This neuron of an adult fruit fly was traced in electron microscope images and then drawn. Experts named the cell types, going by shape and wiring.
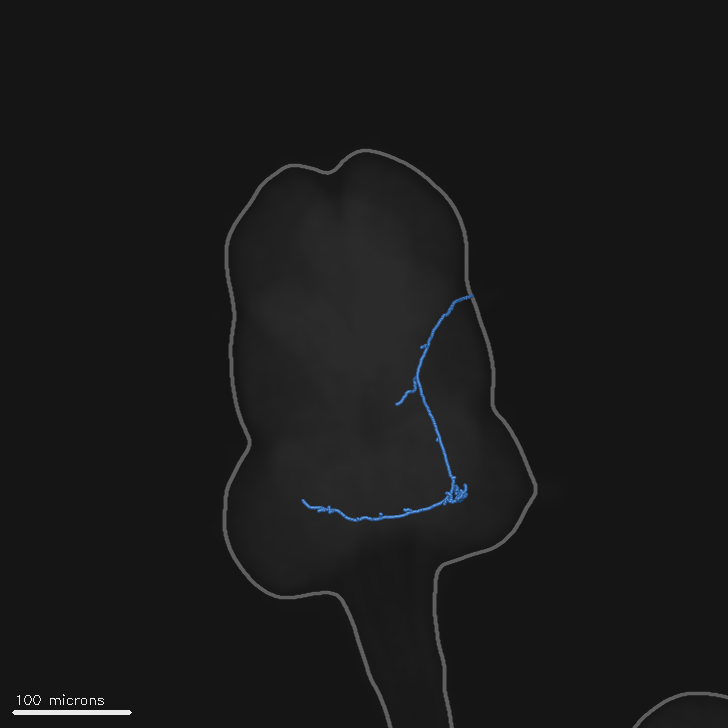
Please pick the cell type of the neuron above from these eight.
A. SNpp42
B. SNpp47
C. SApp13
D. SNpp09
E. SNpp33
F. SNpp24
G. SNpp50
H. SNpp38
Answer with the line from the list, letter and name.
F. SNpp24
